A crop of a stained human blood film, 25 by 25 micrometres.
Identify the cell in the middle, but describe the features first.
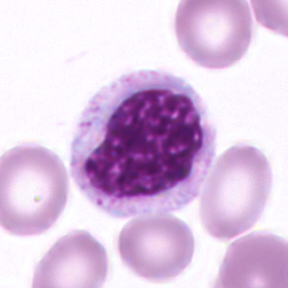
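See how the outline's round and smooth, no surface projections? The nucleus is oval with a shallow notch on its left side, and there aren't any visible nucleoli. Fine reddish-purple granules are scattered through the cytoplasm. So that's a metamyelocyte.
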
